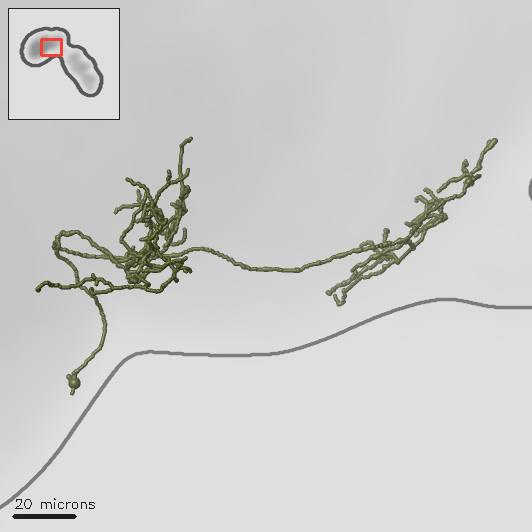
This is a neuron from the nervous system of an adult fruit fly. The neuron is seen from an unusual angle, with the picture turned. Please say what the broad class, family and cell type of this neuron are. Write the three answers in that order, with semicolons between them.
visual centrifugal neuron; hemilineage VLPp&l1_posterior; LPT115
